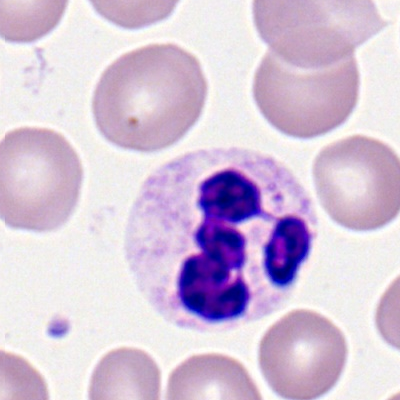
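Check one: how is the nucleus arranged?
In separate lobes rather than a single mass, the right lobe attached to the others by a thin strand.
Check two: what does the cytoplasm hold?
Fine, small lilac granules; the cytoplasm is widest on the left side of the cell.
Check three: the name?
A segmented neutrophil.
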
